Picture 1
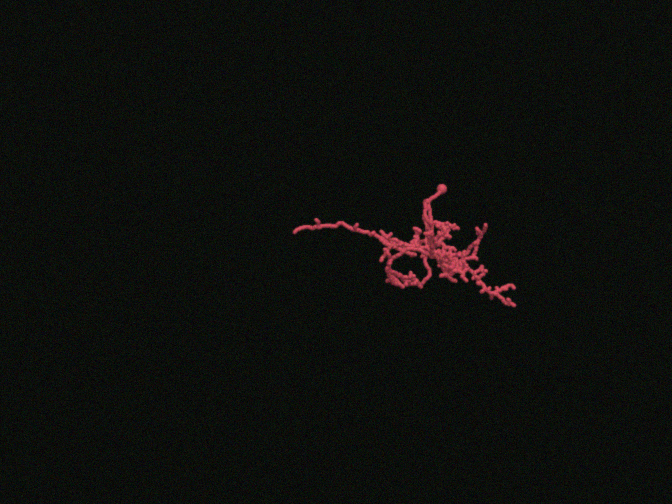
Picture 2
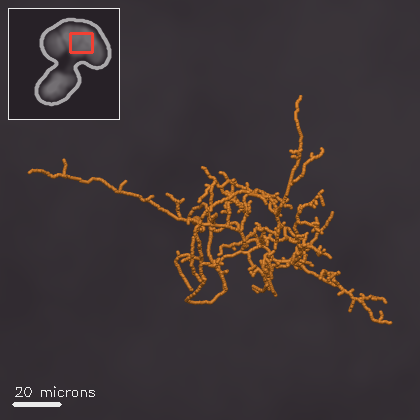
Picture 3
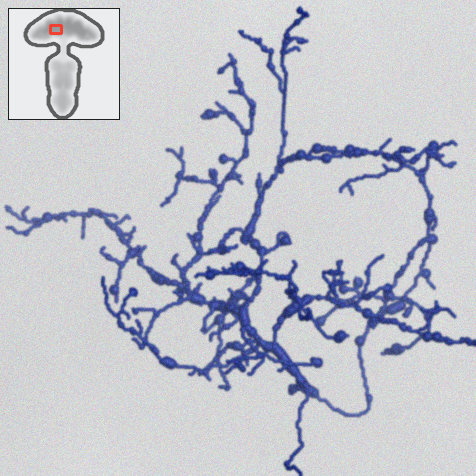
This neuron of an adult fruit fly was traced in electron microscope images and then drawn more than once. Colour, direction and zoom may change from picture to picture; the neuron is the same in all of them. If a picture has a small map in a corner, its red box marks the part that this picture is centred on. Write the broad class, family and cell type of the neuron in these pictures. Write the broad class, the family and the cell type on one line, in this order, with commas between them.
central-brain intrinsic neuron, hemilineage PSp1, CB1958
